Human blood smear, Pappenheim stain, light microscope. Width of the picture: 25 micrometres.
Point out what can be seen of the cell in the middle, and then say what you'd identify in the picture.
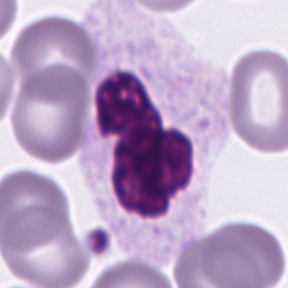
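Irregular in outline, the nucleus is folded into several lobes. Abundant cytoplasm surrounds it and covers more area than the nucleus does. This cytoplasm is pale lilac-grey, with fine pinkish-purple granules scattered through it. The cell is a segmented neutrophil.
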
